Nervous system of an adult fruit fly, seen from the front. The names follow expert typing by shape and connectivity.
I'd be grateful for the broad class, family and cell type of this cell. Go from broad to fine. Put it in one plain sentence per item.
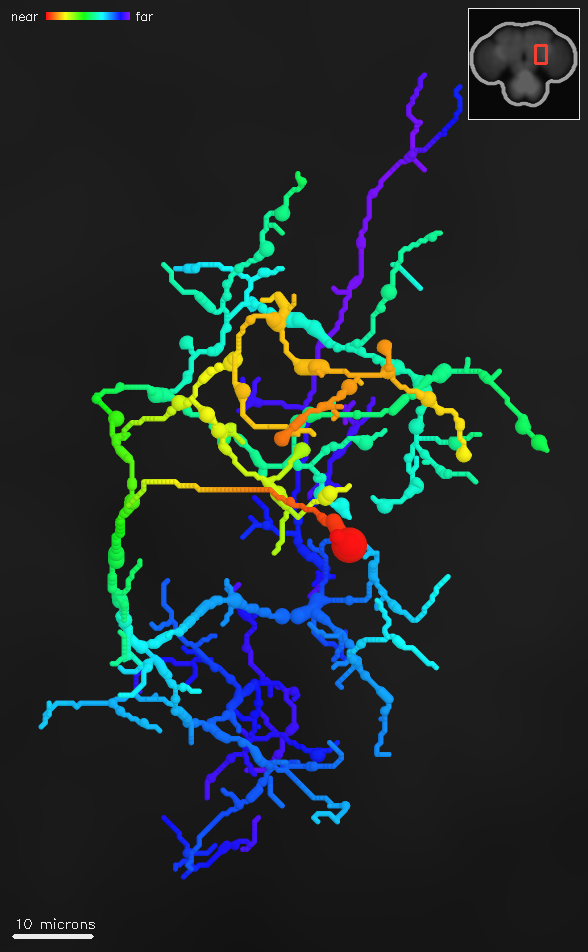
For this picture: A central-brain intrinsic neuron of hemilineage LALa1_anterior, type WED015.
